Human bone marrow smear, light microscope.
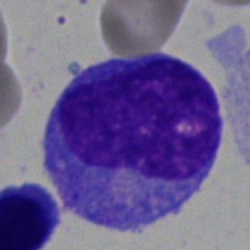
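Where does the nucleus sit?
It fills the upper part of the cell, and its lower border is shallowly indented.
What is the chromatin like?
Dark purple and finely granular, with small paler flecks.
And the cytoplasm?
A moderate blue-violet rim, mostly below the nucleus, scattered with fine purplish granules.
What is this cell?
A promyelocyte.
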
